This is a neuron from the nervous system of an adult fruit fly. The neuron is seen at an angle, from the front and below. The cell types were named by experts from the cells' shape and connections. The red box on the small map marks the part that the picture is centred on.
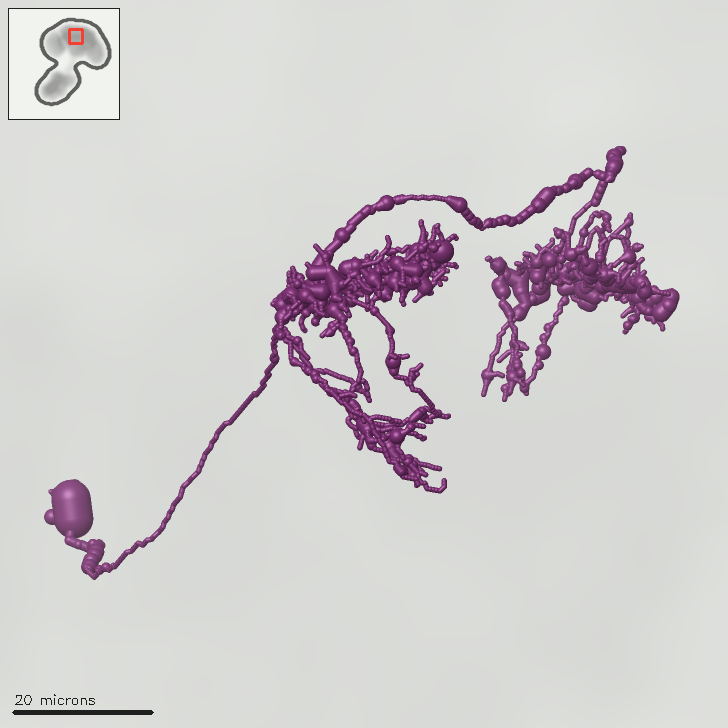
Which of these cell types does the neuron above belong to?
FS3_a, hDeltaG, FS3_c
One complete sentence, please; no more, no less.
What this neuron is, by cell type, is hDeltaG.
